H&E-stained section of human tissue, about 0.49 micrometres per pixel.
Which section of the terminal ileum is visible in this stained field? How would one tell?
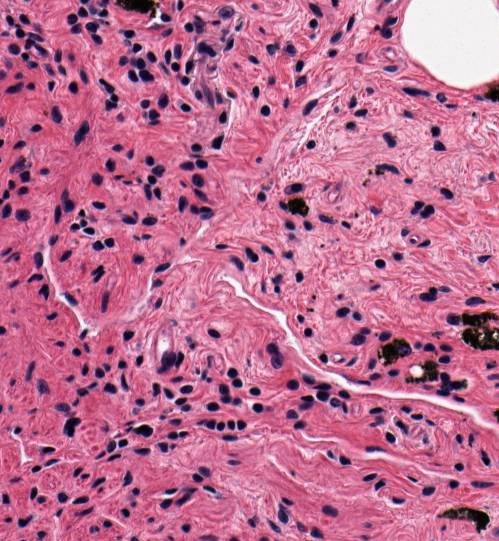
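That's dense connective tissue filling the whole field. It's pink fibrous stroma throughout, with scattered spindle-shaped and oval nuclei, and the collagen runs in short, wavy bundles that interlace and swirl in different directions. No epithelium or glands anywhere.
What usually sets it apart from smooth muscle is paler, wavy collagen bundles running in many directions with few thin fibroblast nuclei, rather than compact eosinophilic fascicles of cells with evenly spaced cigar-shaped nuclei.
Coarse dark brown-black granular pigment clumps lie mostly along the right side.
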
